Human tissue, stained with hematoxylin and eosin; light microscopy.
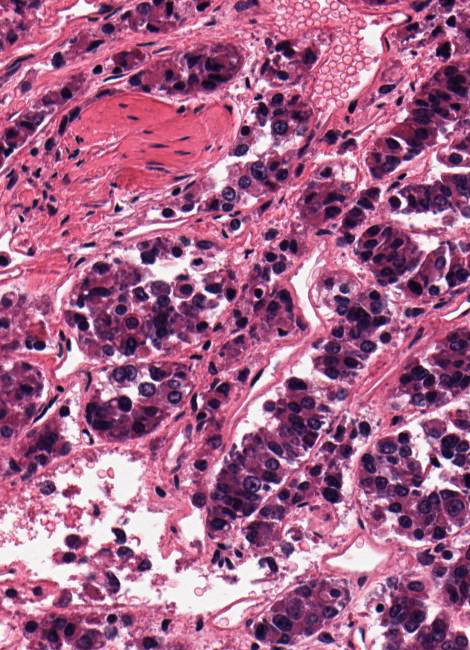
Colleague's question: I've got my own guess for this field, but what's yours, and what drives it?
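This is the pars distalis of the pituitary. Its nests are solid, without gland lumens.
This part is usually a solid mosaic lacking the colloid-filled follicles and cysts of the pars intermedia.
Nest cells hold a moderate amount of purplish-pink cytoplasm; pink collagenous septa with scattered spindle-shaped nuclei lie between nests. A vessel at top centre is packed with red blood cells.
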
